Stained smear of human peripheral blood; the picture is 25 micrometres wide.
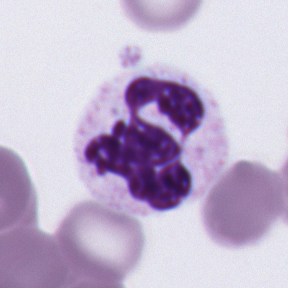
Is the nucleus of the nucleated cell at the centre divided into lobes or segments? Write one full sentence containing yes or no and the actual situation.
Yes, it is a lobed nucleus that this cell has.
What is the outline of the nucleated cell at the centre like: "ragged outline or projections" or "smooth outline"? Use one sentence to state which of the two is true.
It is a smooth edge that this cell shows.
